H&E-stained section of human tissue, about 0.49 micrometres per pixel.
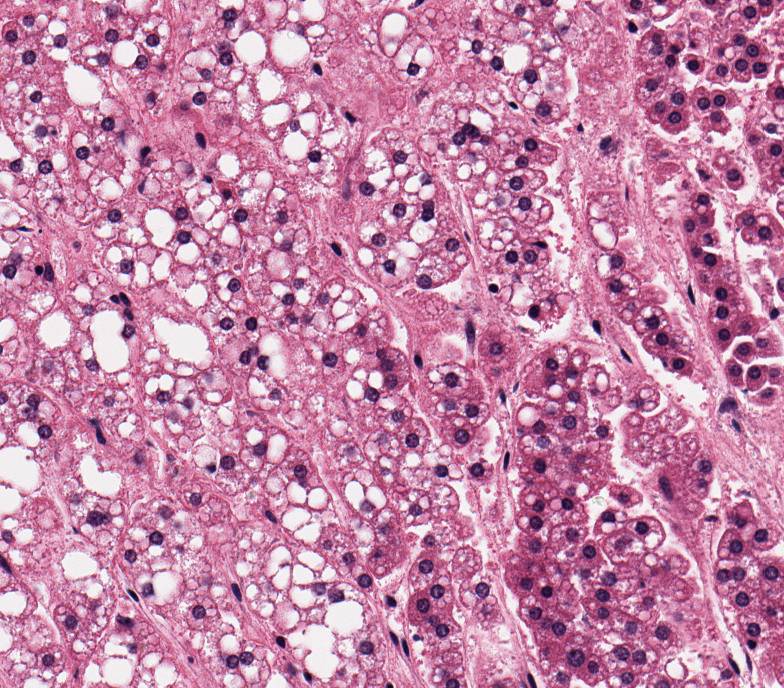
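Adrenal gland: first, cells lie in long parallel cords running obliquely from upper left to lower right. Second, cytoplasm is pale and vacuolated at left and centre; denser, pink and granular with few vacuoles at the right edge. Third, these clear vacuoles range from tiny bubbles to large empty spaces, the largest in the left half. Last, each cord cell has one small, round, dark-staining nucleus, mostly central.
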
